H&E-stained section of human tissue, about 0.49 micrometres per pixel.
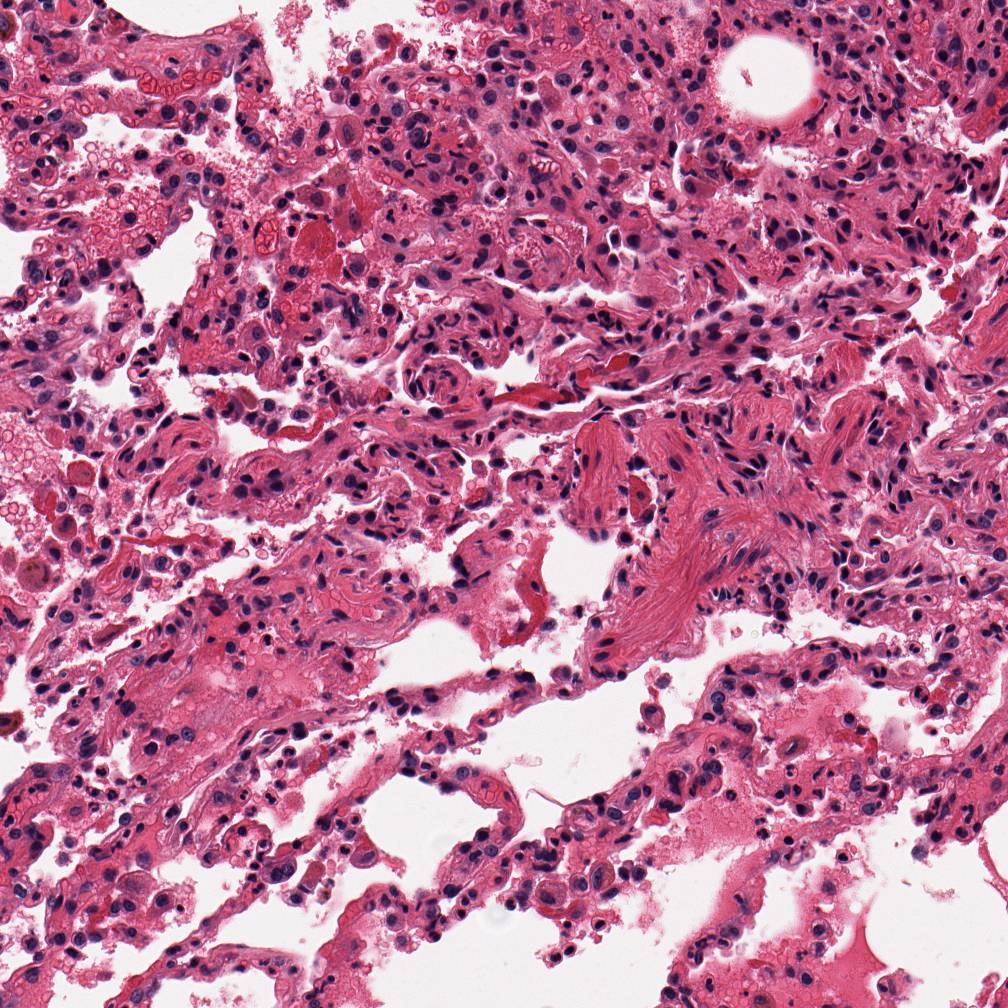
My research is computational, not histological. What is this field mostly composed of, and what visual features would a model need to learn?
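Looking it over, this is alveolus. Irregular spaces are divided by septa, here thickened and cell-rich, densest in the upper and central part, with more open spaces along the bottom.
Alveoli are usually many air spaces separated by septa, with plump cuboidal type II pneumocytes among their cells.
And in the lower half, many spaces are indeed lined by plump cuboidal cells with dark round nuclei. Near the left edge, a few rounded cells hold coarse golden-brown pigment, and at the top right sits a single round, smooth-walled empty space.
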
